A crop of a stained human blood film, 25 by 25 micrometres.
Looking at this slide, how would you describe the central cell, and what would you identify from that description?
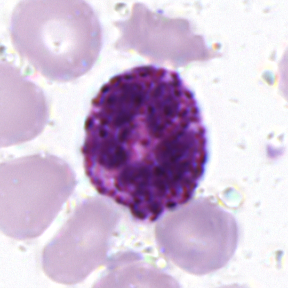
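First, coarse dark granules are scattered over the whole cell, right up to its edge. Next, their colour runs from dark purple to almost black, and they vary noticeably in size. Then the nucleus, largely hidden beneath the overlying granules, shows only as darker clumped masses. Finally, the cell measures about 14 by 11 micrometres. The cell is a basophil.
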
